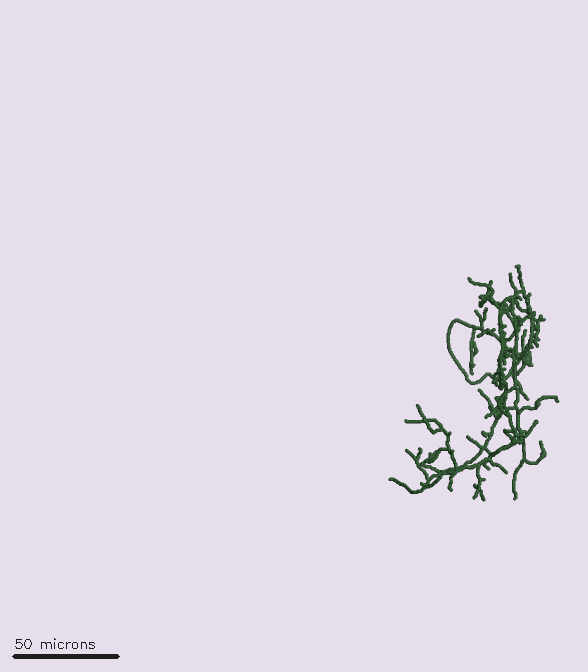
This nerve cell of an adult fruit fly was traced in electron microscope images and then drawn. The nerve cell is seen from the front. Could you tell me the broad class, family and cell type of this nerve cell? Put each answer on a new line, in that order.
nerve-cord intrinsic neuron
hemilineage 03A
IN03A087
